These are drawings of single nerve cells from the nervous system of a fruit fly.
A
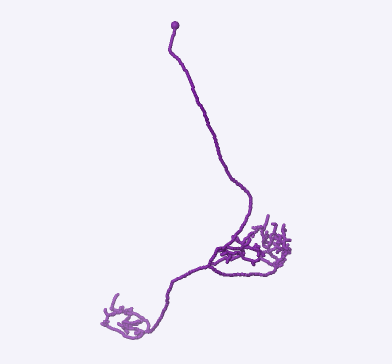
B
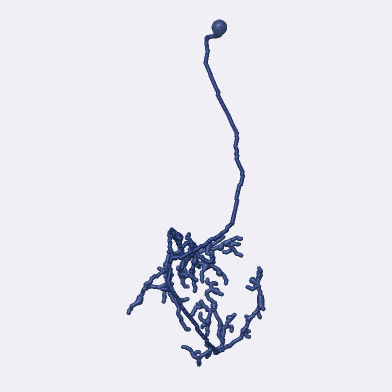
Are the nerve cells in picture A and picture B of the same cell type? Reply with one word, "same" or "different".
same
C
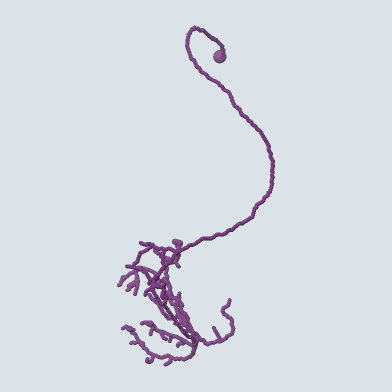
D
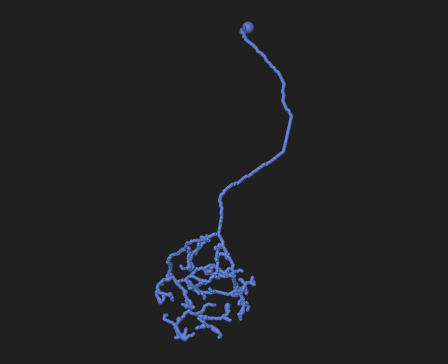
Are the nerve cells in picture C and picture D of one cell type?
different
